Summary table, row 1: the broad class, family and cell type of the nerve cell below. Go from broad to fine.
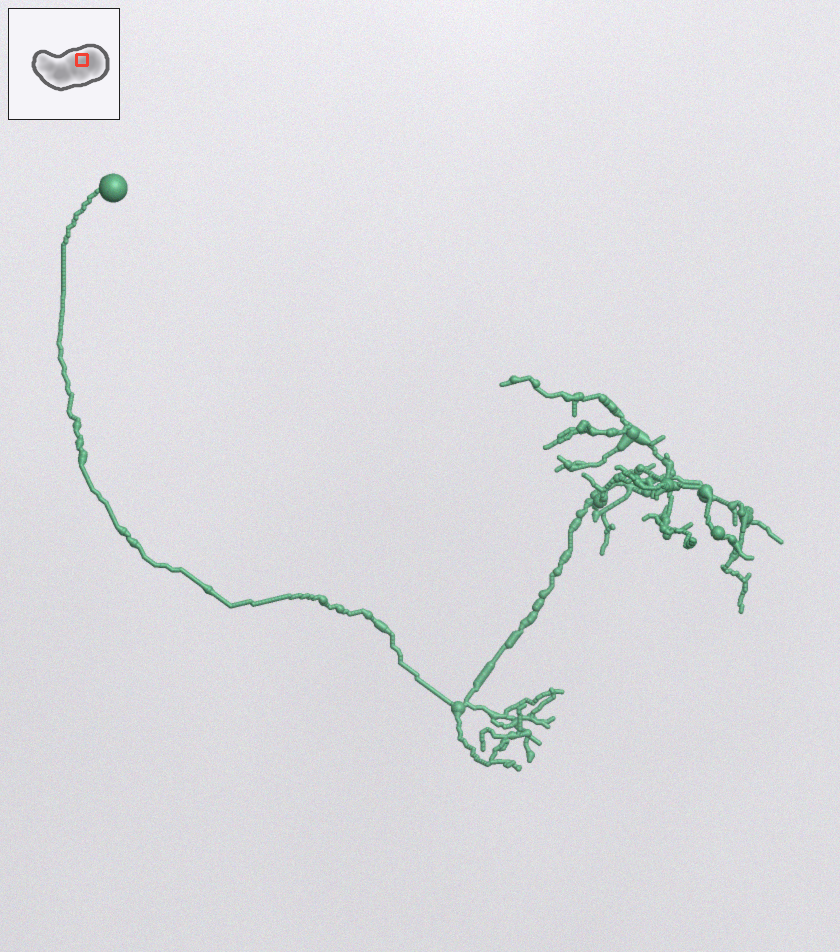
central-brain intrinsic neuron; class CX; vDeltaI_b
